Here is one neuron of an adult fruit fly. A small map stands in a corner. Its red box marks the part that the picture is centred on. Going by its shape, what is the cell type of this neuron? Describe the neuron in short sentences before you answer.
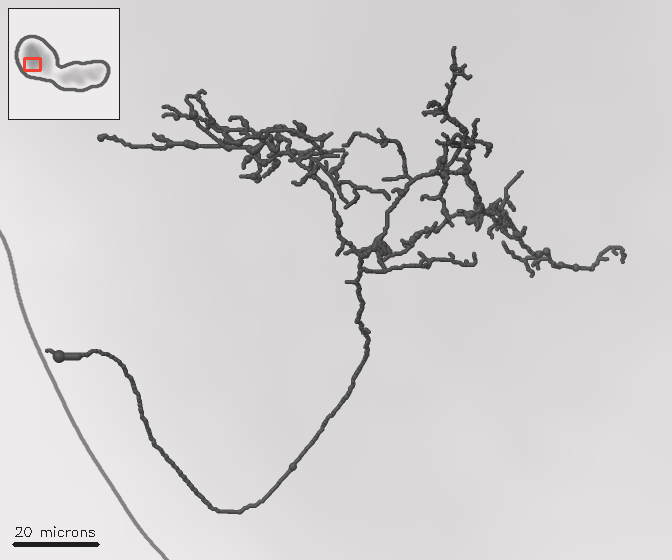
By the scale bar it is about 140 microns wide in this view. Dozens of branch ends can be seen. It is a central-brain intrinsic neuron. It is of cell type AMMC019.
